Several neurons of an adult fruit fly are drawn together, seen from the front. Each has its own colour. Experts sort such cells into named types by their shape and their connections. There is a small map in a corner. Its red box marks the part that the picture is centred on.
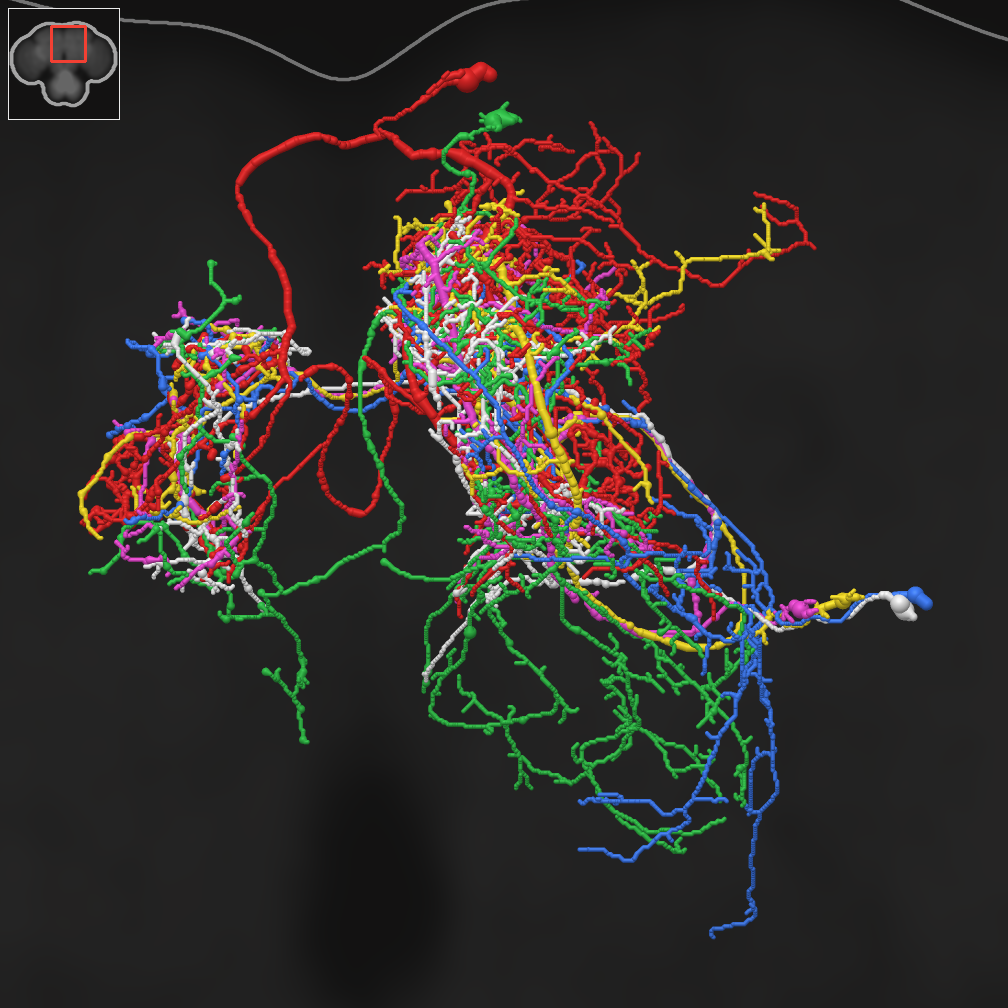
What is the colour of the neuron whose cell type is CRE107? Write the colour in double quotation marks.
"red"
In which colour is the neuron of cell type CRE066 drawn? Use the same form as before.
"blue"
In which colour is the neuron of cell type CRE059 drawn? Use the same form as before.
"white"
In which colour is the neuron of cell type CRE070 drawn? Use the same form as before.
"magenta"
